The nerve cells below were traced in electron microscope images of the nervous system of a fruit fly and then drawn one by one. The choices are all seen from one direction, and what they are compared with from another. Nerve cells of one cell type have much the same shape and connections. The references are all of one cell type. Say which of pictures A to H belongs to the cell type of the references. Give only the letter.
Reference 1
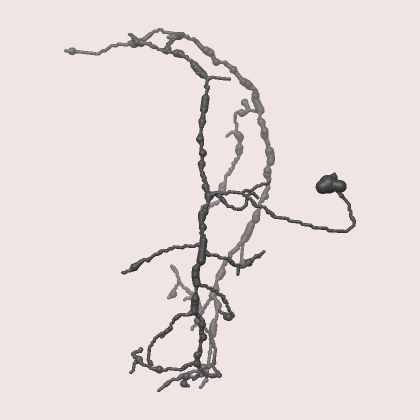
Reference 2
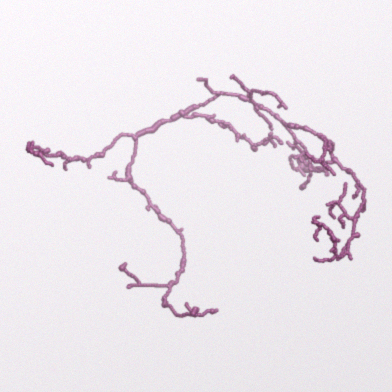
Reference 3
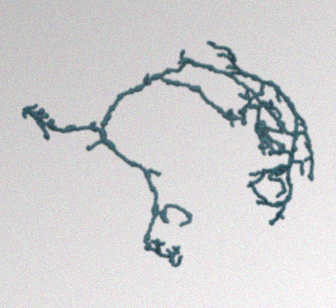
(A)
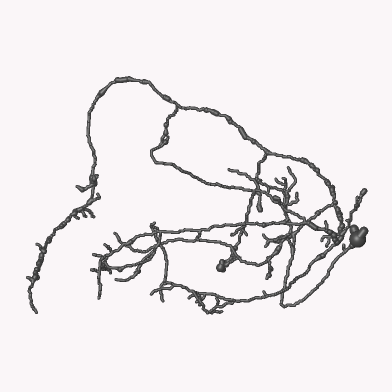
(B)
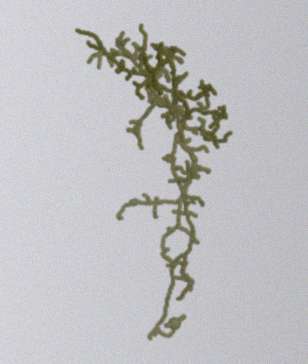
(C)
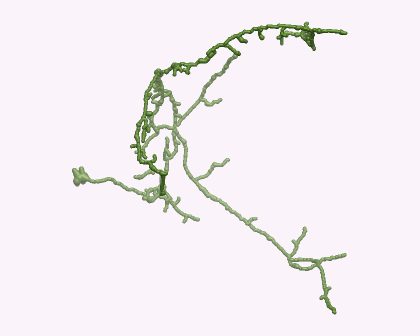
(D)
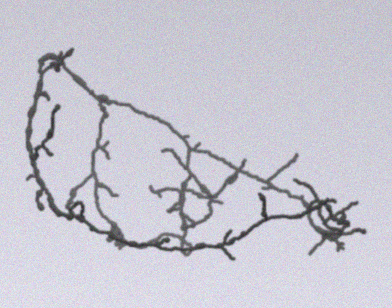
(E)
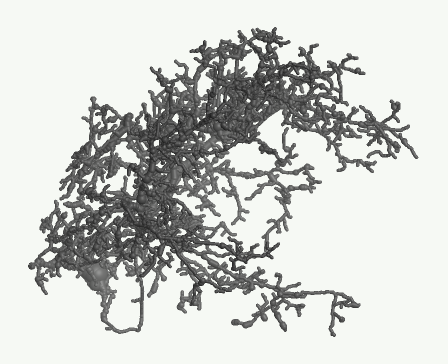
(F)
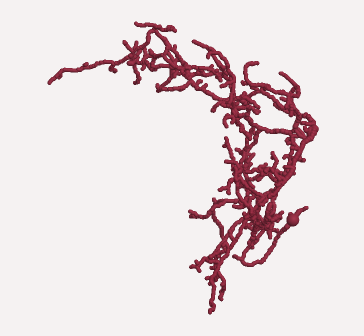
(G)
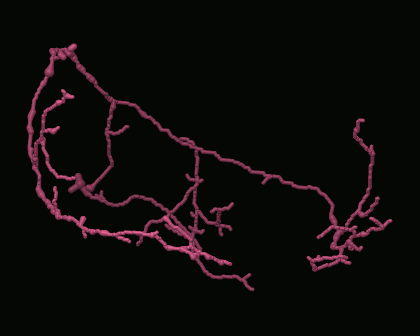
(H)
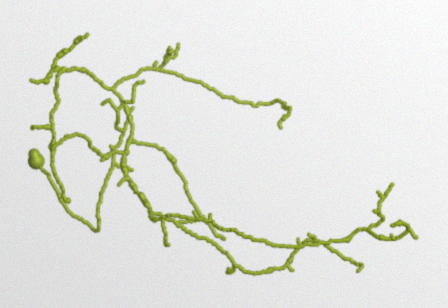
G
